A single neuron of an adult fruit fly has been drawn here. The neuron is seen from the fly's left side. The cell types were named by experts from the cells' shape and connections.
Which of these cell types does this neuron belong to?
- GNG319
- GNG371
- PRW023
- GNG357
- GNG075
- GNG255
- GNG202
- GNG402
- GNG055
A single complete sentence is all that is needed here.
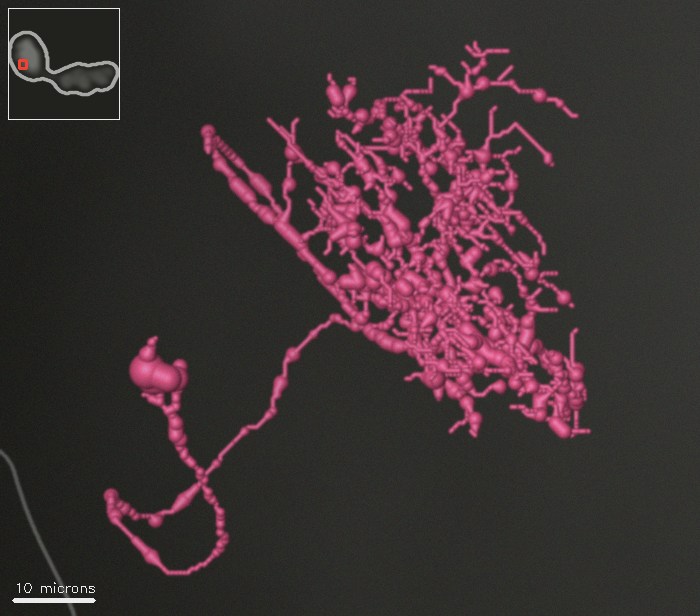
The cell type name for this neuron is GNG202.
